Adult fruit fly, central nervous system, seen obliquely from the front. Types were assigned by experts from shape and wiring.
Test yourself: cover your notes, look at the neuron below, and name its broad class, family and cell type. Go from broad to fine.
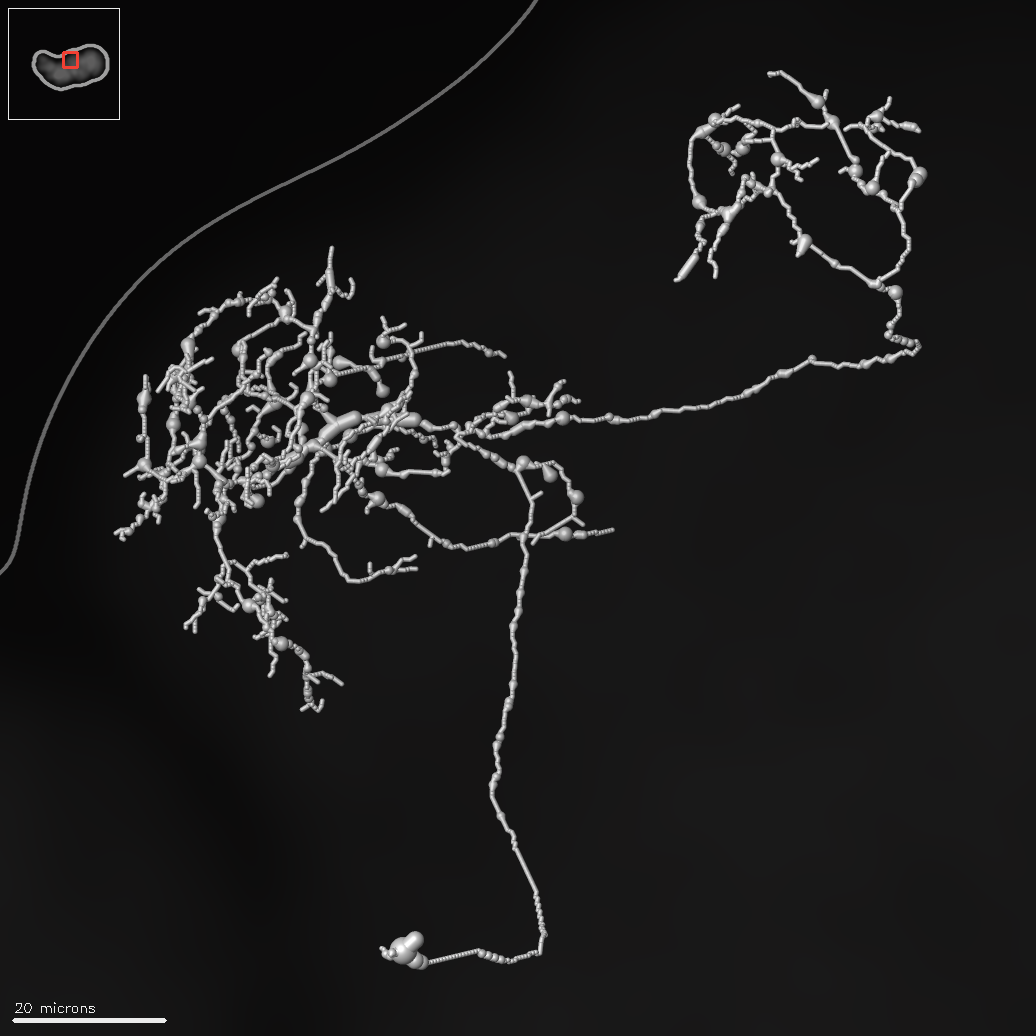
central-brain intrinsic neuron; hemilineage LHa1; CB1811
